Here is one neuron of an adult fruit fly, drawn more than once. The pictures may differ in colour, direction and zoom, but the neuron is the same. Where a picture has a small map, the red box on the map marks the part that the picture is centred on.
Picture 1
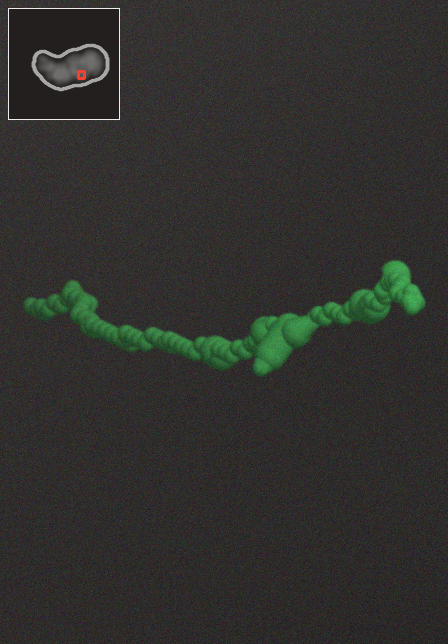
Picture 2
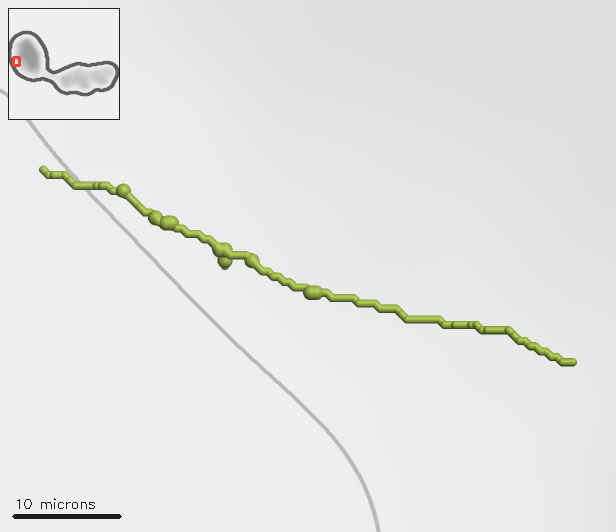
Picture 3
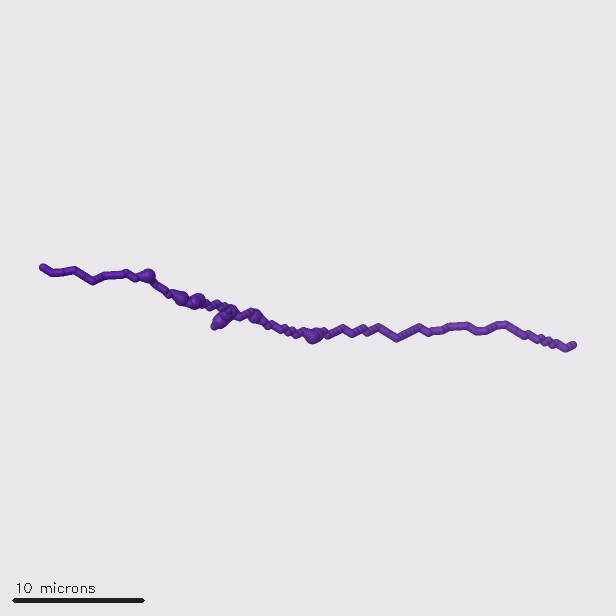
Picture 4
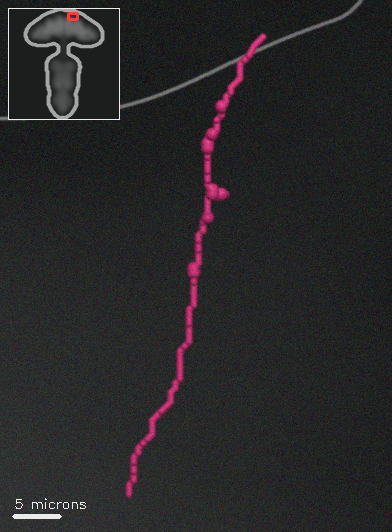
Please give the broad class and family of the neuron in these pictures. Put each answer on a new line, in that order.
sensory neuron entering the brain
class mechanosensory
